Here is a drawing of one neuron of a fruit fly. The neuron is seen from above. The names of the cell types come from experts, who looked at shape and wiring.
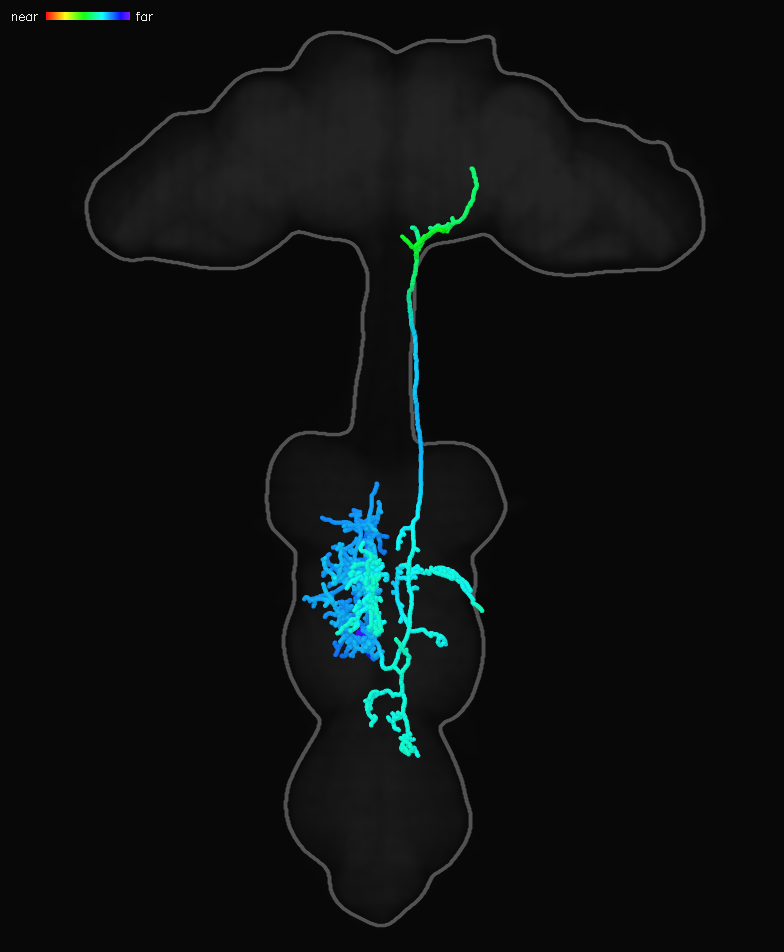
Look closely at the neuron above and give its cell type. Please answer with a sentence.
The cell type is EA06B010.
